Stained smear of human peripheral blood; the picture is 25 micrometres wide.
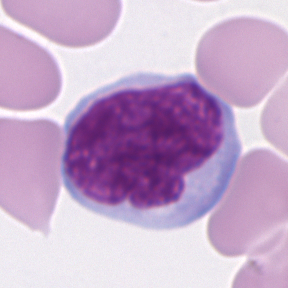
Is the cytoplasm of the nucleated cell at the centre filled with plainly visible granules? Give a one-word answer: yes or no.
No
